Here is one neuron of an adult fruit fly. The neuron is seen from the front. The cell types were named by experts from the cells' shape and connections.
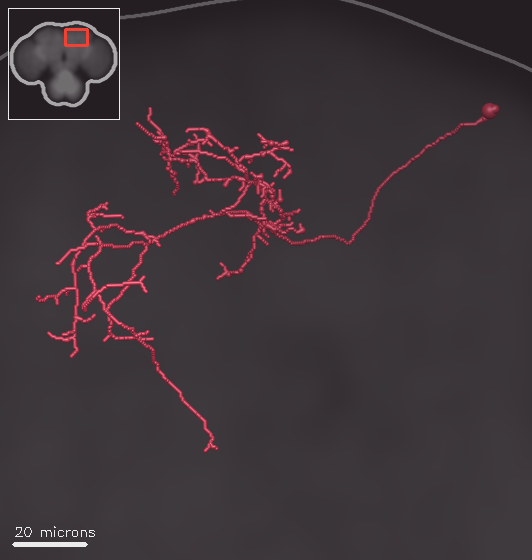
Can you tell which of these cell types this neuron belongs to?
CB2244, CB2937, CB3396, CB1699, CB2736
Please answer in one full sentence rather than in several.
It is CB3396 that this neuron is, by cell type.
